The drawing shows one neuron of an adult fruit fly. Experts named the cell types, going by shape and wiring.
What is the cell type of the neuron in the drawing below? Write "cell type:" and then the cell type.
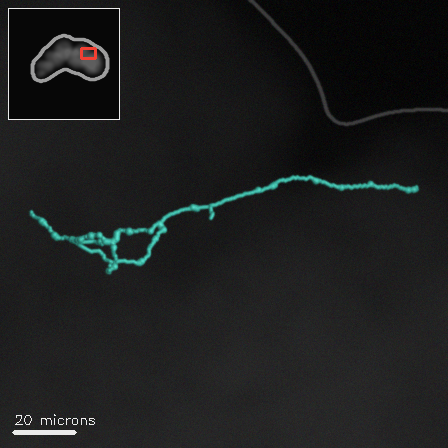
cell type: JO-ED2_a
